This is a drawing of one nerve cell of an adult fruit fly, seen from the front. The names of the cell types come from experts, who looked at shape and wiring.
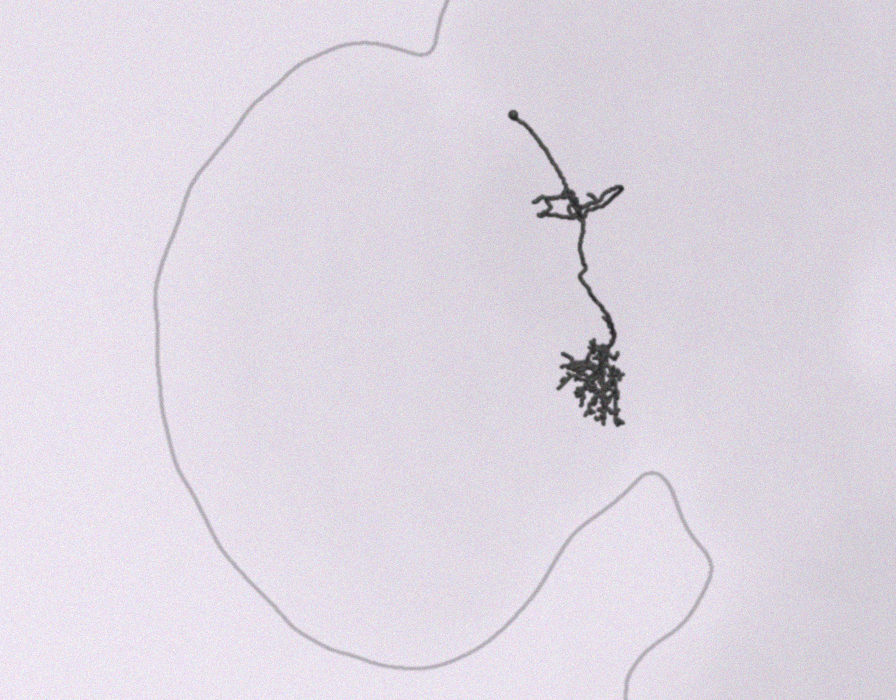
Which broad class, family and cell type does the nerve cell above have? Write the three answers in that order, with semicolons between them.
visual projection neuron; hemilineage VPNp3; LC21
